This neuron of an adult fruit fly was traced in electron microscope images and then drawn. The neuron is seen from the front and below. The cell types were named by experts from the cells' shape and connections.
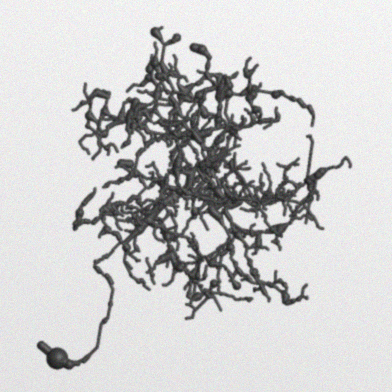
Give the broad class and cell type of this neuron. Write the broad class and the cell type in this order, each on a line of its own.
central-brain intrinsic neuron
CB1205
